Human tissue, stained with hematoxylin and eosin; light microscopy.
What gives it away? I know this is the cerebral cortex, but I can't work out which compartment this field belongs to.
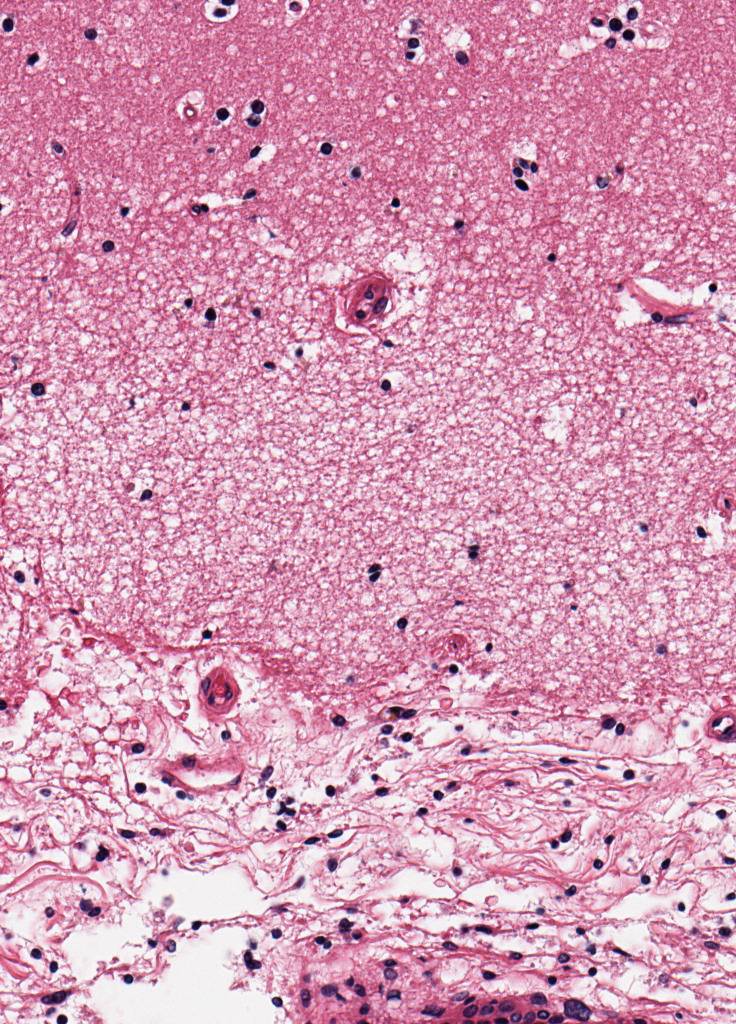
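Let's name it first: this is the molecular layer. Look at the upper two-thirds: a finely fibrillary pink matrix with small, round, dark nuclei scattered sparsely through it.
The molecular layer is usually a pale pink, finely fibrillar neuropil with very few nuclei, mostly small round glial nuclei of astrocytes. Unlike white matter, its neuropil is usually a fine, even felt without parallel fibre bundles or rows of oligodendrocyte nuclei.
The lower third is different: loose wavy fibrous tissue, its pink fibres running roughly horizontally, with more nuclei per area than the matrix above.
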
